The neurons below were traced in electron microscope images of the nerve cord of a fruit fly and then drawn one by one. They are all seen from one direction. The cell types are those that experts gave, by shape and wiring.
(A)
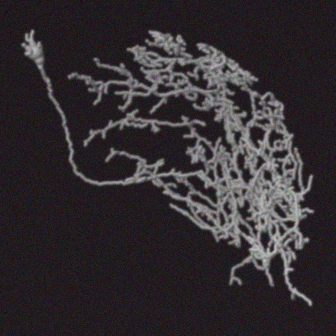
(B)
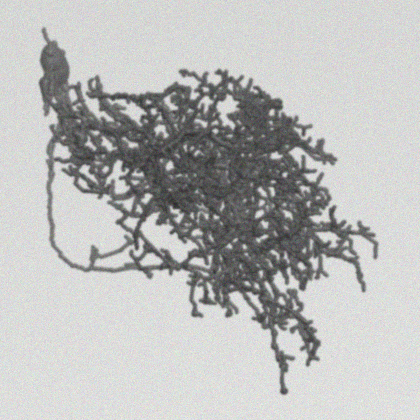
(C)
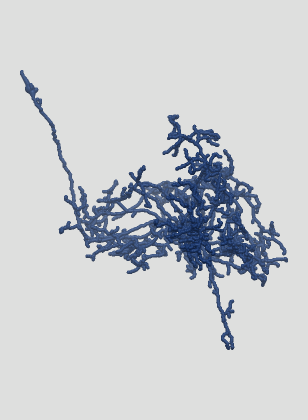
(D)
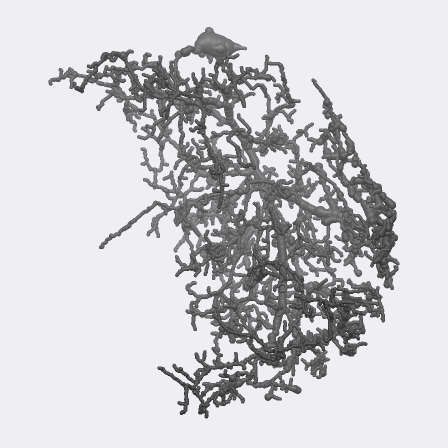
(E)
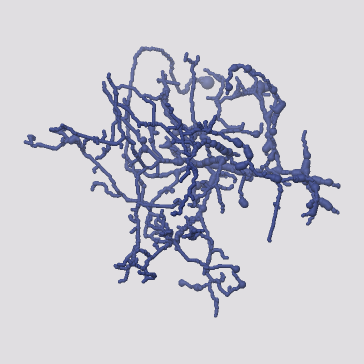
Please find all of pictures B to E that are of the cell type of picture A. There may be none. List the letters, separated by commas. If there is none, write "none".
D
